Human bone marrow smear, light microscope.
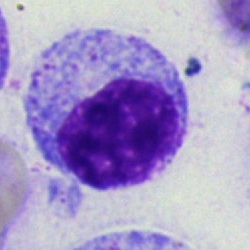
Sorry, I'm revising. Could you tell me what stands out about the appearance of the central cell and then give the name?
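Let me start with the outline: it is round and smooth. The nucleus sits off-centre, toward the lower right of the cell. Around it the cytoplasm forms a rim, widest at the upper left. Through that cytoplasm I can see fine purple granules scattered about. This one is a myelocyte.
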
